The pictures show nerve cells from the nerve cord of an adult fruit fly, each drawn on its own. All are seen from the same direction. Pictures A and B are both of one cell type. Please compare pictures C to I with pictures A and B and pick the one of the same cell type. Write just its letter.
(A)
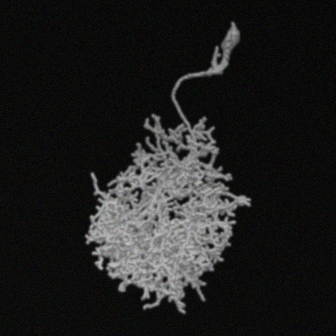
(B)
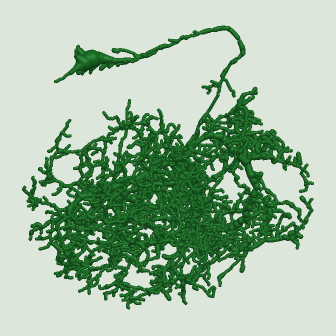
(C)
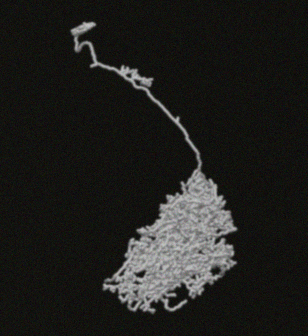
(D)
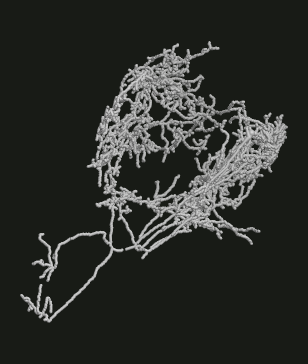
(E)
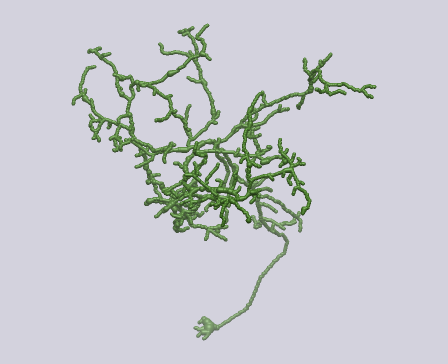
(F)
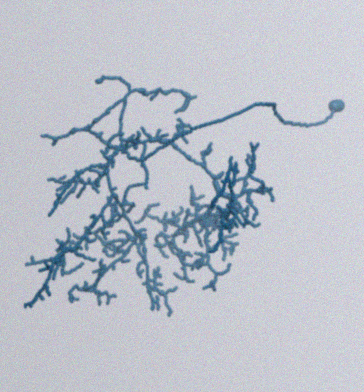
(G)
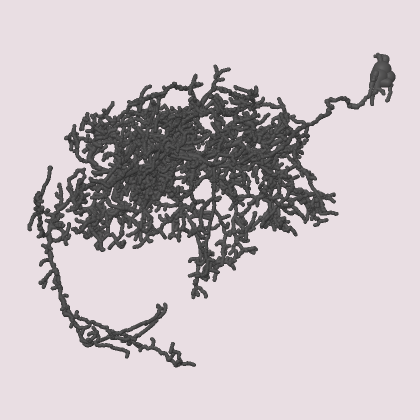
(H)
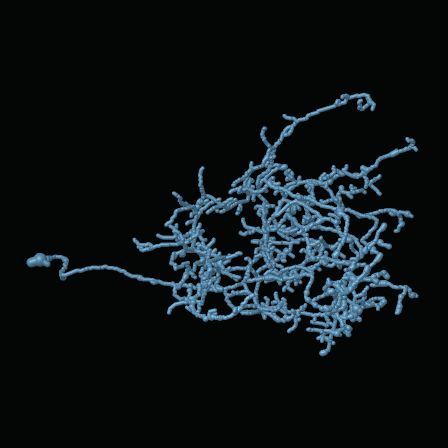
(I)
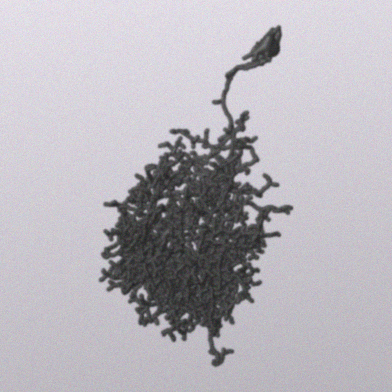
I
